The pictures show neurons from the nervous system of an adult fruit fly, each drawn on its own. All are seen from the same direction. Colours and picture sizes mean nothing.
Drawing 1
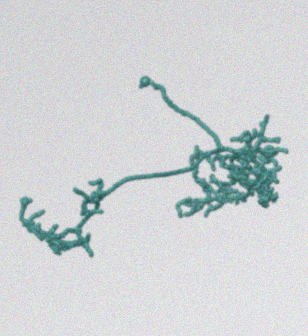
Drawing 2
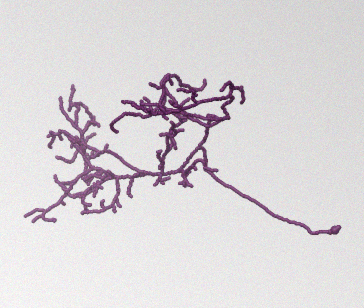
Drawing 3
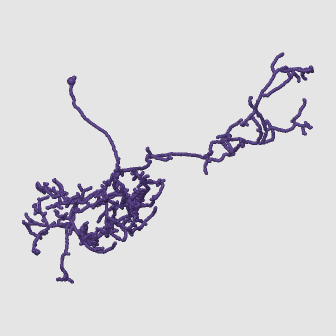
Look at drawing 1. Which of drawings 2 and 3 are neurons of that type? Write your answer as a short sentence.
None of them is of the same cell type.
